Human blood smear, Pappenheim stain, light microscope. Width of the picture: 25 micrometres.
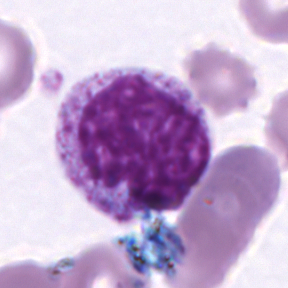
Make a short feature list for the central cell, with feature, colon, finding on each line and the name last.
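Nucleus: fills most of the cell, sitting off-centre
Cytoplasm rim: widest on the left
Chromatin: dark purple, coarsely clumped, paler streaks between
Granules: fine, pinkish-purple, dotting the cytoplasm
Name: metamyelocyte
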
